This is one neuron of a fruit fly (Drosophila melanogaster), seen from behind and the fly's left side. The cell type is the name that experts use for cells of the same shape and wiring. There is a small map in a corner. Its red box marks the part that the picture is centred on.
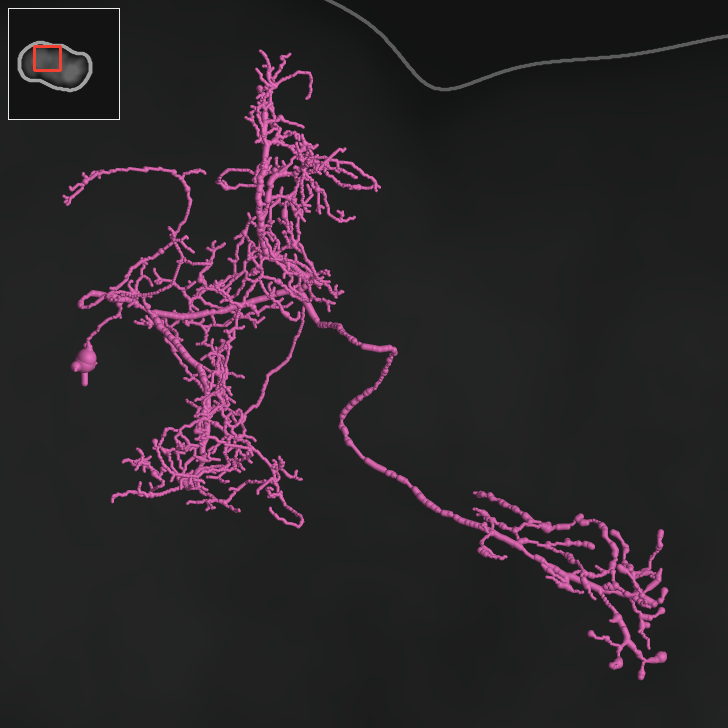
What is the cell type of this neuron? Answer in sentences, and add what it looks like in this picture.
Its cell type is SMP147. This is a central-brain intrinsic neuron. Its cell body lies on the left of the picture. More than a hundred branch ends can be seen.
